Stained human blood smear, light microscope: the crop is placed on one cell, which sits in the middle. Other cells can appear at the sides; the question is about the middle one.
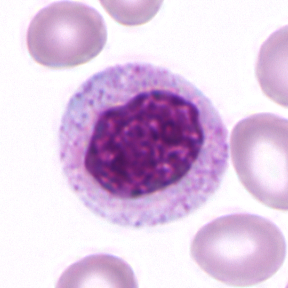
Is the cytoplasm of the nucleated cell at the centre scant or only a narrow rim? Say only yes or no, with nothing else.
No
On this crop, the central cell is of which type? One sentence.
The crop's centre is taken up by a metamyelocyte.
